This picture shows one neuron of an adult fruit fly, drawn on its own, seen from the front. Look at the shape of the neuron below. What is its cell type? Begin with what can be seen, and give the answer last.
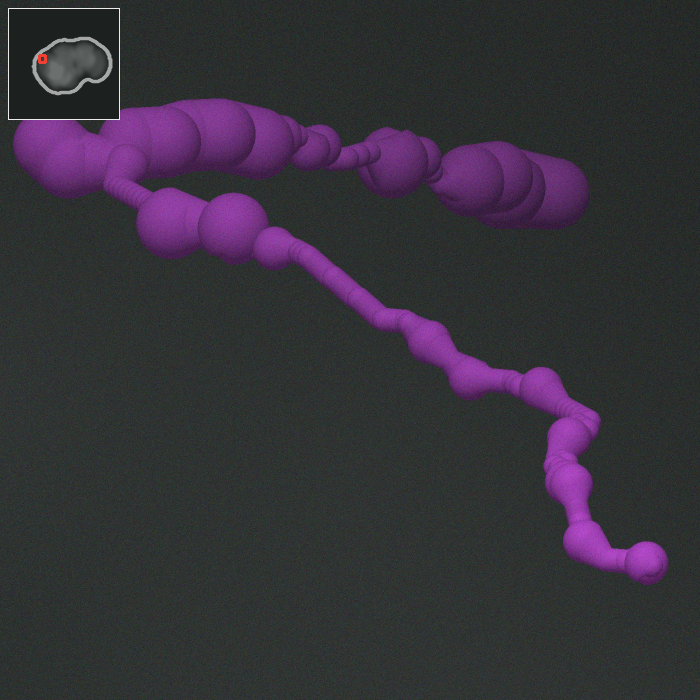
No cell body is drawn. It has a dozen or fewer branch ends. Its broad class is photoreceptor or other optic-lobe sensory neuron. Its cell type is R8p.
